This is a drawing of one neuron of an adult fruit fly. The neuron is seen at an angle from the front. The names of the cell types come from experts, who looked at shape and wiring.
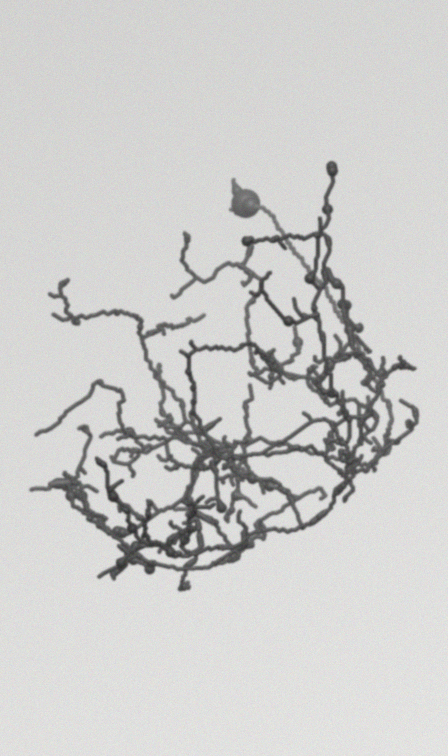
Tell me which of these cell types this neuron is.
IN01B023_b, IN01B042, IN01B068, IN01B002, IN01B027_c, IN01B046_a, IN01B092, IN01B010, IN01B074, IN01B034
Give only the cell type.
IN01B046_a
